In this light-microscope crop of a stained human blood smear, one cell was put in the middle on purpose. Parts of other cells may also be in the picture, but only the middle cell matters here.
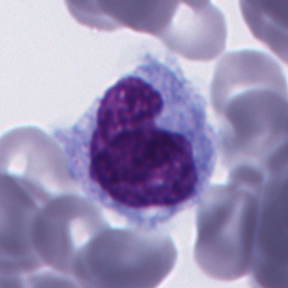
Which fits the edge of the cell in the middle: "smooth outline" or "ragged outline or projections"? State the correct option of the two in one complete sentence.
Along its outline, the cell is ragged or frayed, or bears projections, blebs or tags.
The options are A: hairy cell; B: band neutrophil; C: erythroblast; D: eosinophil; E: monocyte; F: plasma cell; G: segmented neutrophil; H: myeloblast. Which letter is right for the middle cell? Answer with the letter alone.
E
